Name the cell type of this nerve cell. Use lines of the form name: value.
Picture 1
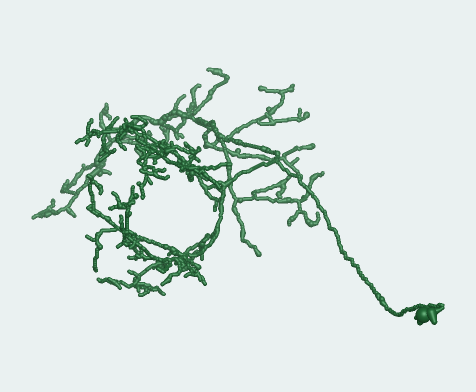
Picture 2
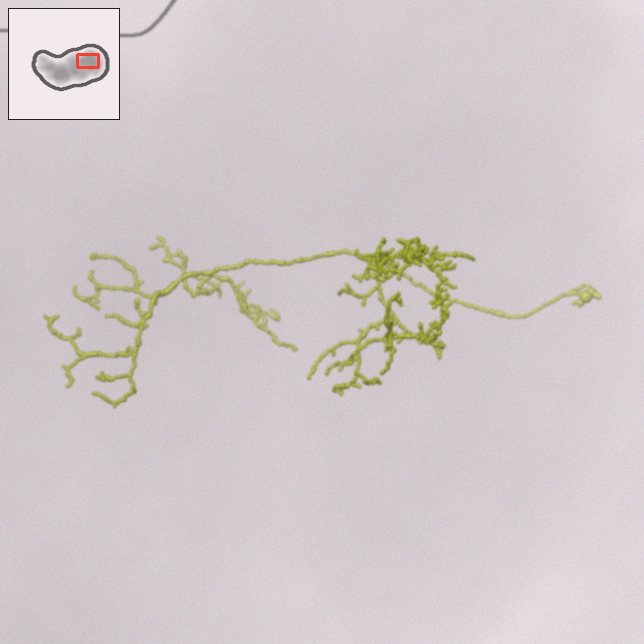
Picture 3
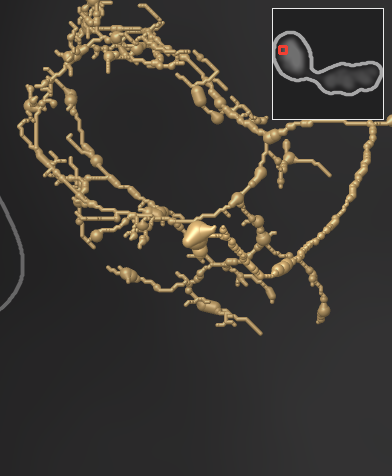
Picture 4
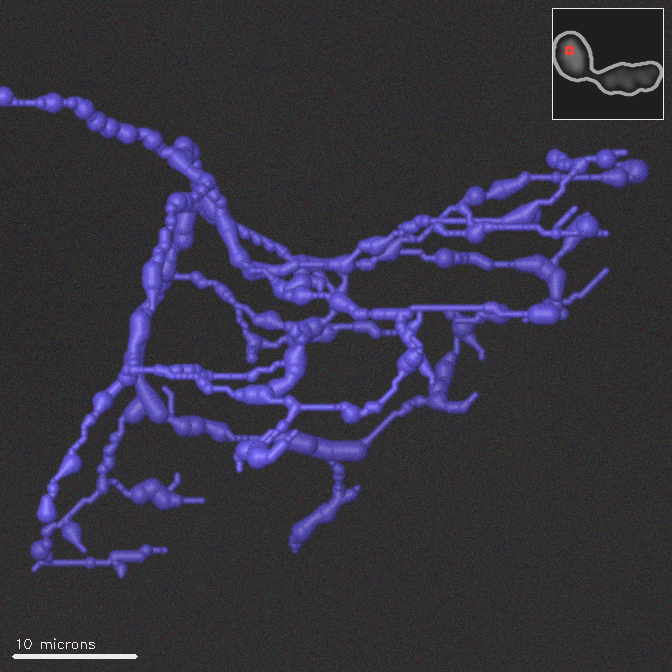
cell type: FB4R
